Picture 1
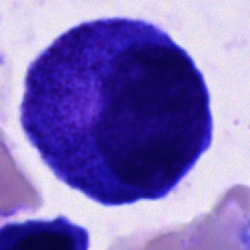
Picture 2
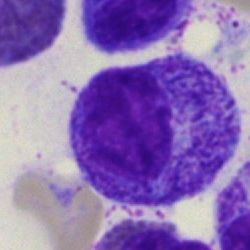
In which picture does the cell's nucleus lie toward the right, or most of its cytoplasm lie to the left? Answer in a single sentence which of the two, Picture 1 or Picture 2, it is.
In picture 1, the bulk of the cytoplasm lies to the left of the nucleus.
